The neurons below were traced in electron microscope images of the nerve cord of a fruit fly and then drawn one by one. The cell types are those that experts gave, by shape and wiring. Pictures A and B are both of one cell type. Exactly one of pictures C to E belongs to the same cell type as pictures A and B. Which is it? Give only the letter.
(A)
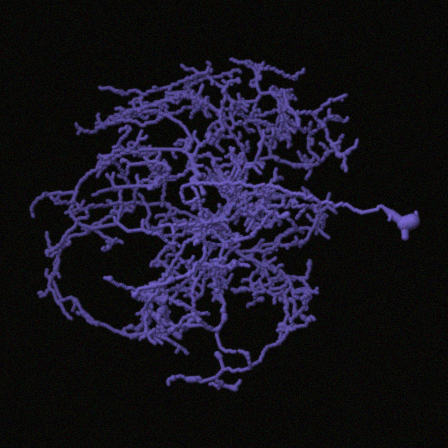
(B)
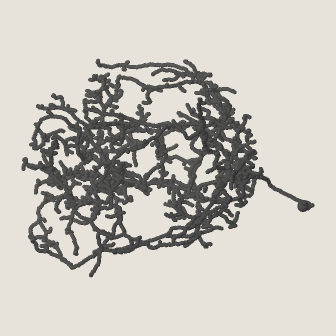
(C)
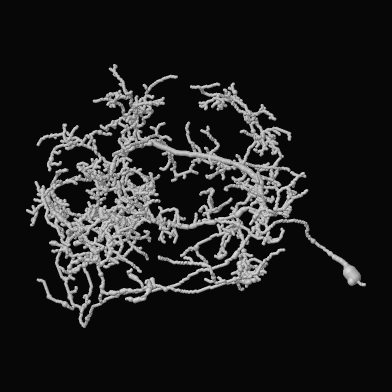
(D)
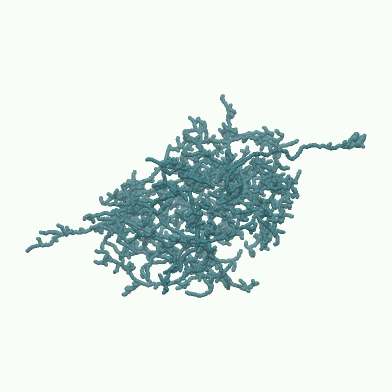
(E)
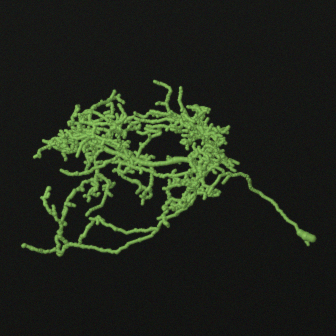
C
